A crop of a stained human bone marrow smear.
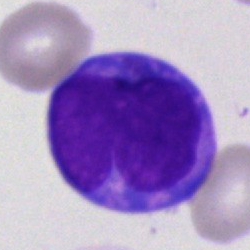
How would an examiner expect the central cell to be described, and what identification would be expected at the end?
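Look first at the nucleus: a notch at the top and a cleft at the bottom give it a folded, two-lobed look. It fills most of the cell, so only a narrow rim of blue cytoplasm remains. Its chromatin is fine and evenly spread, not coarsely clumped. So this is a blast.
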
